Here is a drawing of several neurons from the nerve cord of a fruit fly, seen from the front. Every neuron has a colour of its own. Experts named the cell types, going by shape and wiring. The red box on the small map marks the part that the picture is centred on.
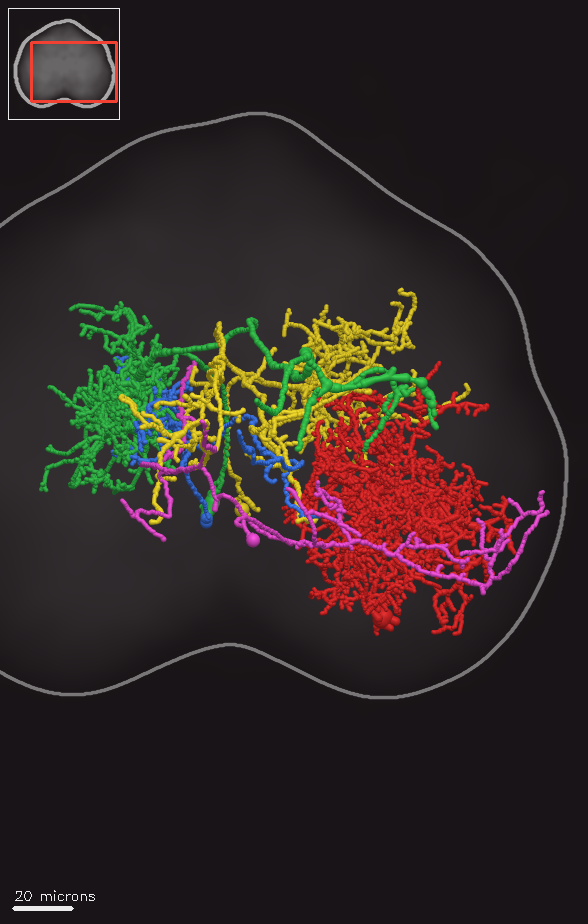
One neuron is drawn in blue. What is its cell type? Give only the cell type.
AN10B039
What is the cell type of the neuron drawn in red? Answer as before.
IN21A016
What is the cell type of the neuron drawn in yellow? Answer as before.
AN05B104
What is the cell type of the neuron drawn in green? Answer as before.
AN06B005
